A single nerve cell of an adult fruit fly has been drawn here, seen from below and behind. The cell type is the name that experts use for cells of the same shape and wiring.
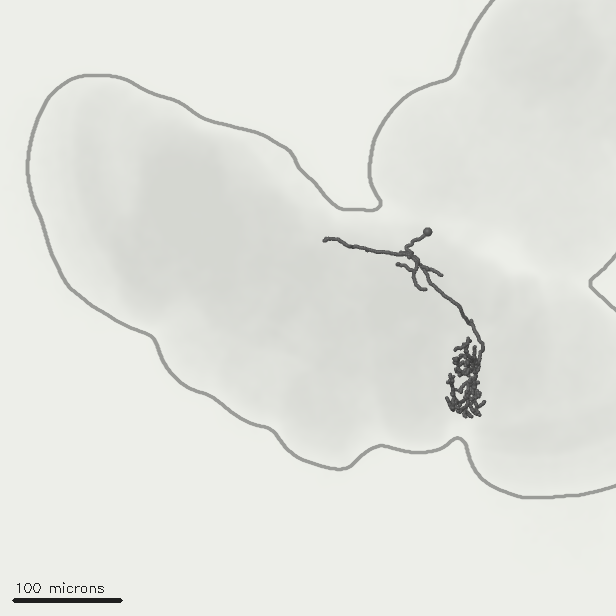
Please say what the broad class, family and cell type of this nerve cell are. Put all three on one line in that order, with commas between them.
visual projection neuron, hemilineage PSp3, LC46b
